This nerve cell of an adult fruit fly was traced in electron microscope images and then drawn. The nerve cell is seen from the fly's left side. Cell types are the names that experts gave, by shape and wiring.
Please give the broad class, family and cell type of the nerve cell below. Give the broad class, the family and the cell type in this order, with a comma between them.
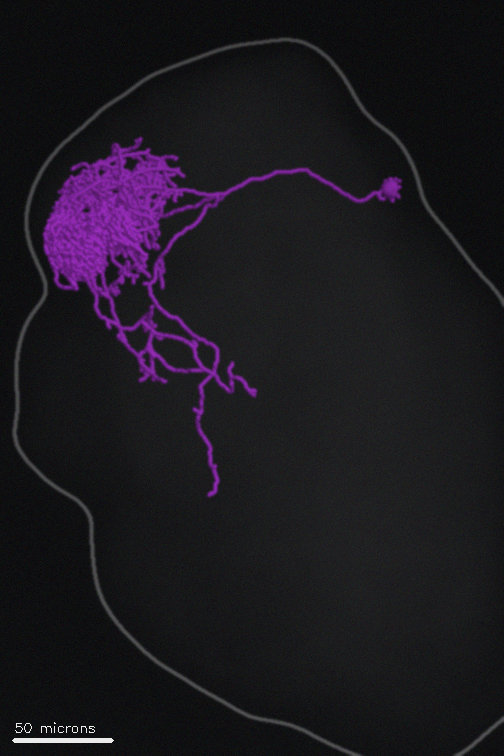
central-brain intrinsic neuron, class DAN, PPL103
